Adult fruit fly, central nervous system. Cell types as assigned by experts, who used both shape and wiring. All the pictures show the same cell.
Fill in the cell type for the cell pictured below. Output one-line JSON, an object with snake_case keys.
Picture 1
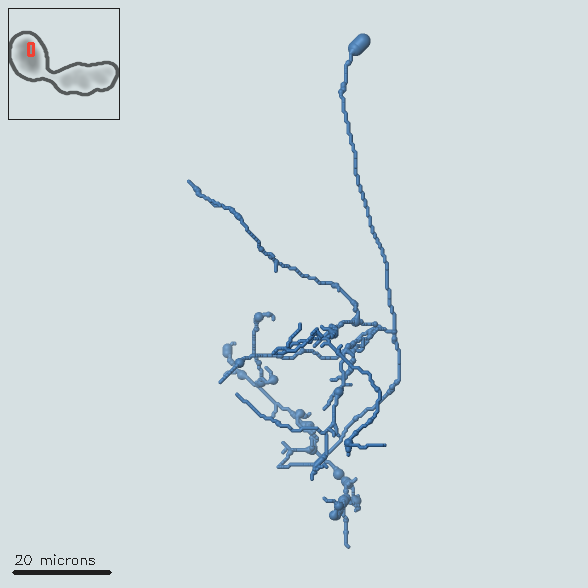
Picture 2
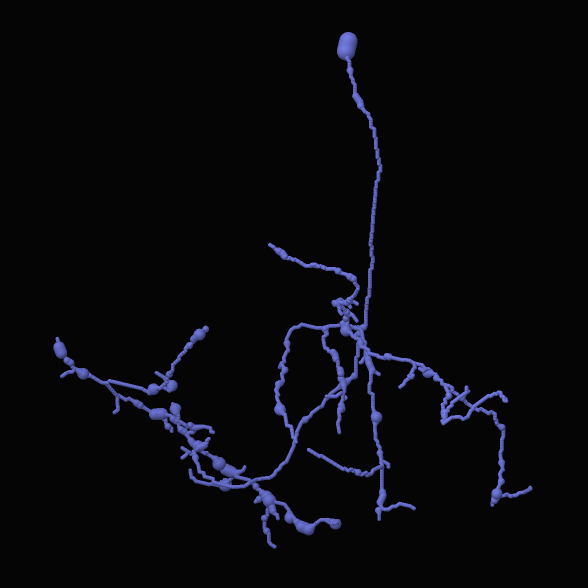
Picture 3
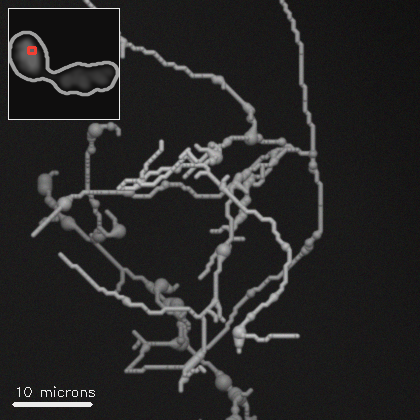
{"cell_type": "IB035"}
